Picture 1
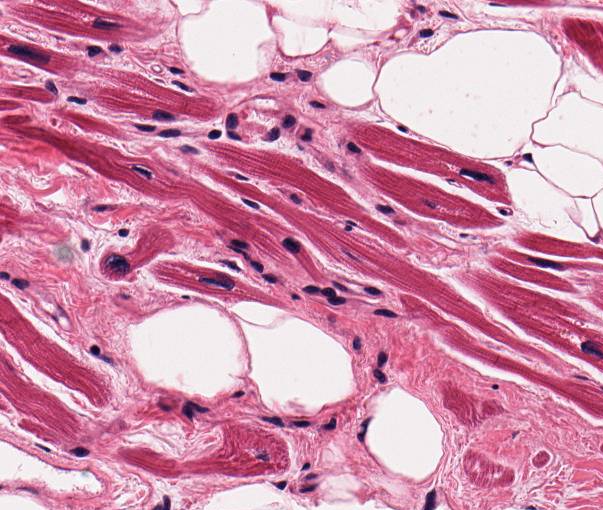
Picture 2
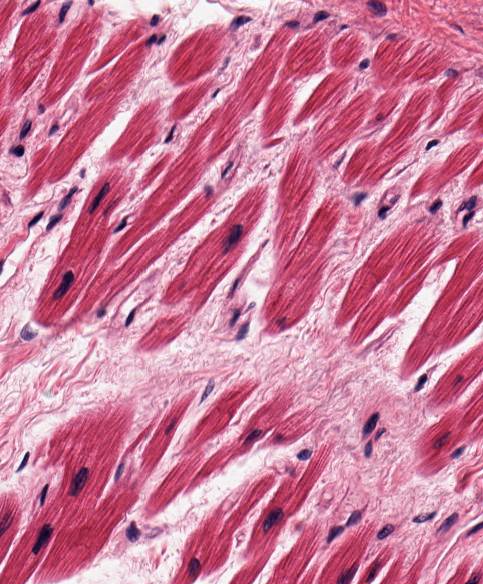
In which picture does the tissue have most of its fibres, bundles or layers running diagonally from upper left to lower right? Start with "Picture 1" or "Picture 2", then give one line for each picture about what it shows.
Picture 1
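In picture 1: Bundles of pink muscle fibres run diagonally across the field from upper left to lower right.
In picture 2: The elongated muscle cells run diagonally from lower left to upper right across the field.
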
